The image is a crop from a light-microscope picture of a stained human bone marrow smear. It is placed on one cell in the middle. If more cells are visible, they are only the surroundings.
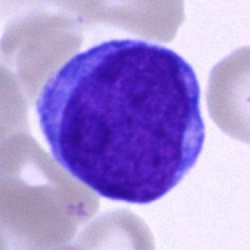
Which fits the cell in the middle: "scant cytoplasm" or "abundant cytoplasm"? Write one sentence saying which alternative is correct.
Most of this cell is taken up by its nucleus.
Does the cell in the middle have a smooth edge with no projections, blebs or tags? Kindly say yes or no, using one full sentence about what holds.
Yes, a smooth outline without projections belongs to this cell.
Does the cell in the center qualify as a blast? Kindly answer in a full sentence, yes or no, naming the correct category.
Yes, the cell at the crop's center is a blast.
